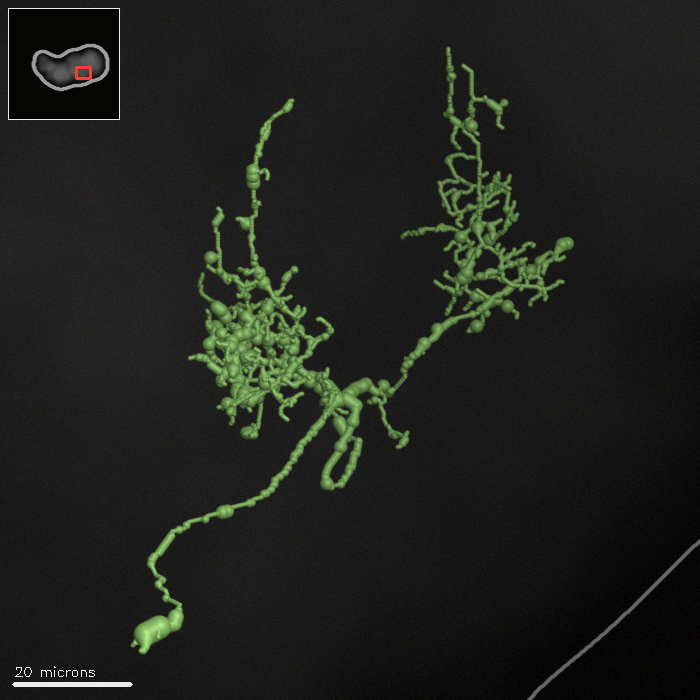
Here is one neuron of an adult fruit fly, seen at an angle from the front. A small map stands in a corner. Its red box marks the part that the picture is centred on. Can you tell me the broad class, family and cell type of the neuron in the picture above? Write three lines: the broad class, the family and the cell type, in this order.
central-brain intrinsic neuron
hemilineage TRdl_a
PRW040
